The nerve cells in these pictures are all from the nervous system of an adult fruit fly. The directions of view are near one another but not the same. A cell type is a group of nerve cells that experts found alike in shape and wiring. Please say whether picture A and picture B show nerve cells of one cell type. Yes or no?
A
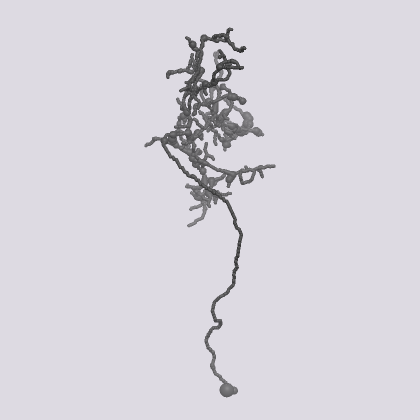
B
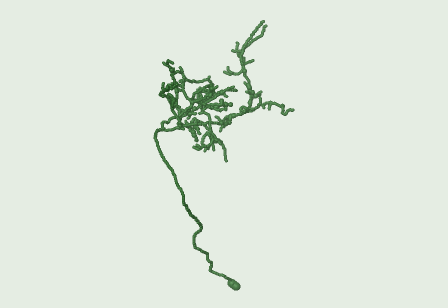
yes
